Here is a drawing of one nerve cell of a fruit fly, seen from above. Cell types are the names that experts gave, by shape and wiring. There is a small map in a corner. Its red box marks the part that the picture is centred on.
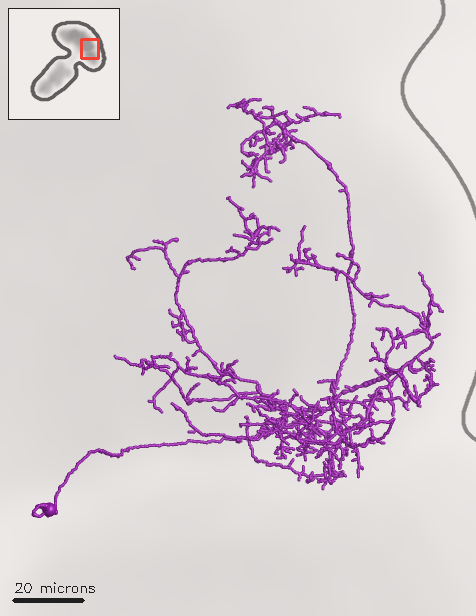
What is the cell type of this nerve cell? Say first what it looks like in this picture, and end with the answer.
It lies in the brain. Its cell body lies at the lower left of the picture. The picture shows more than a hundred branch ends. Its broad class is central-brain intrinsic neuron. It is of cell type CB3863.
